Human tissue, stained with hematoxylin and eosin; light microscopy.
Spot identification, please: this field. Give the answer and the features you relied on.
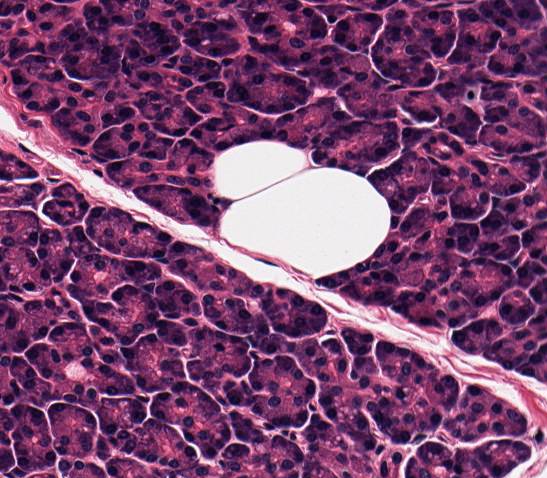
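Exocrine pancreas, I'd say. Small rounded acini, closely packed, fill nearly the whole field, with their round dark nuclei toward the cell bases. Toward each acinar centre the cytoplasm looks pink and granular; toward the base, deeper purple.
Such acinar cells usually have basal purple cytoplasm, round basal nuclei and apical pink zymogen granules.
And the cells all look alike; none has pale foamy mucous-type cytoplasm.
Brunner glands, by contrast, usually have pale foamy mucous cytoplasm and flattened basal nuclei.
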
